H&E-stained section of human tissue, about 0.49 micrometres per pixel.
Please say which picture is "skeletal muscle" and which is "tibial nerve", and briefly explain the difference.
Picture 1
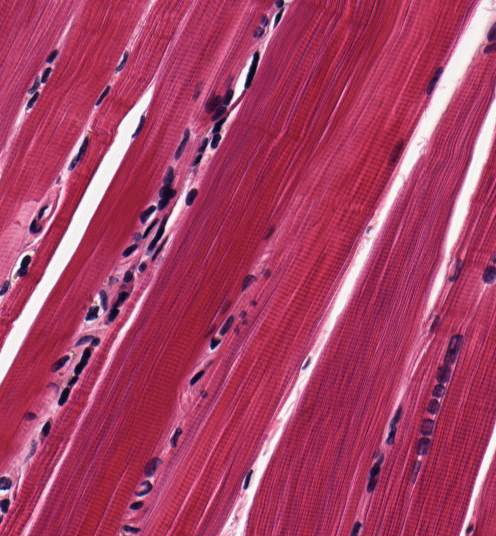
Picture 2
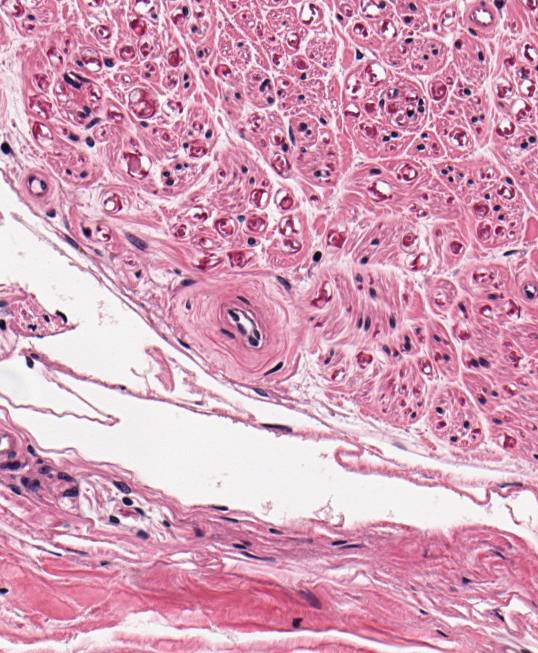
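Skeletal muscle appears in picture 1 and tibial nerve in picture 2. Picture 1: the fibre cytoplasm stains deep pink-red and shows fine, closely spaced transverse cross-striations; the dark purple, elongated nuclei lie at the fibre edges with their long axes parallel to the fibres. Picture 2: many small round profiles, grouped into clusters by thin pink septa, fill the upper right two-thirds of the field, and many of them show a clear pale halo around a central pink dot.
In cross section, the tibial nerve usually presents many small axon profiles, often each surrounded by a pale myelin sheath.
Small dark oval or flattened nuclei are scattered between the profiles, and near the centre of the field, at the lower left edge of the clustered tissue, sits a small vessel with a thick wall of concentric smooth muscle and a narrow lumen.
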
